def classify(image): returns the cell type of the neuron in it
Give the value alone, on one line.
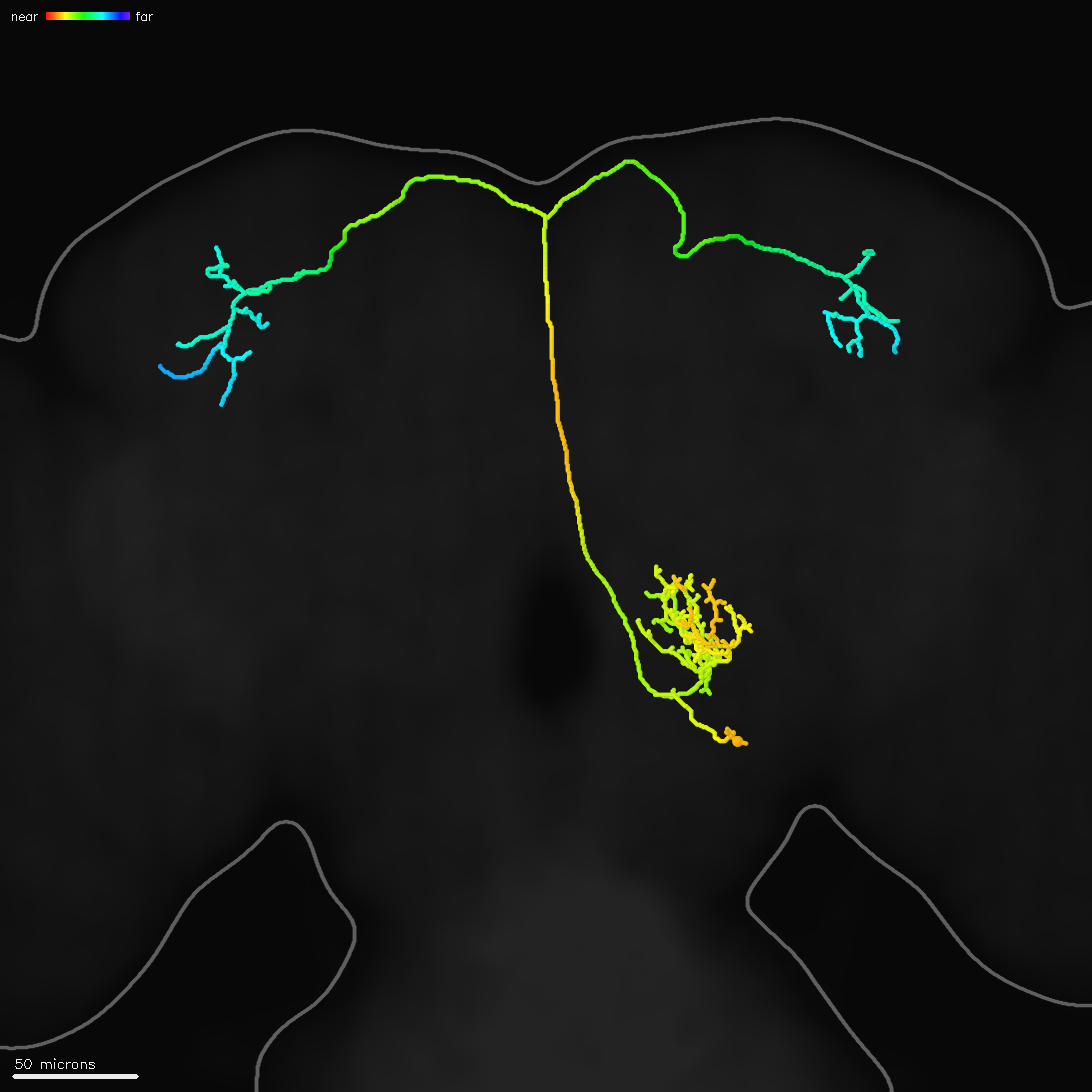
CB0650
